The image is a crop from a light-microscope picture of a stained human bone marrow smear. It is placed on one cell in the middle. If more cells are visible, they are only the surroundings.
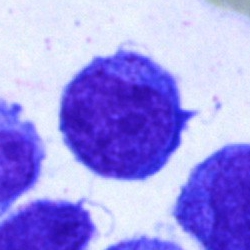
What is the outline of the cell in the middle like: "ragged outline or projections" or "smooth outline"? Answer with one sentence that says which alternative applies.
It is a rough edge that this cell shows.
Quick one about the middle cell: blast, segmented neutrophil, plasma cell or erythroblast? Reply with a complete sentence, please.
Located at the centre of the crop is a blast.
